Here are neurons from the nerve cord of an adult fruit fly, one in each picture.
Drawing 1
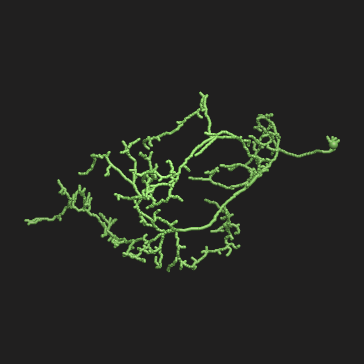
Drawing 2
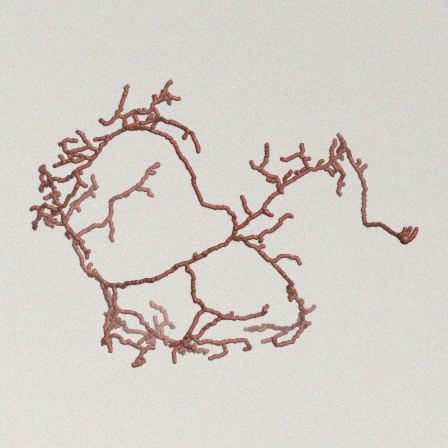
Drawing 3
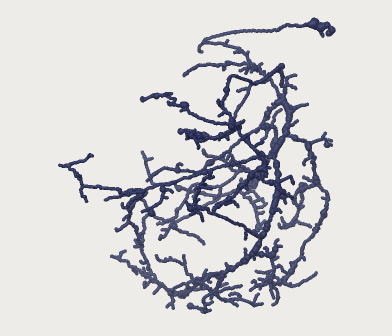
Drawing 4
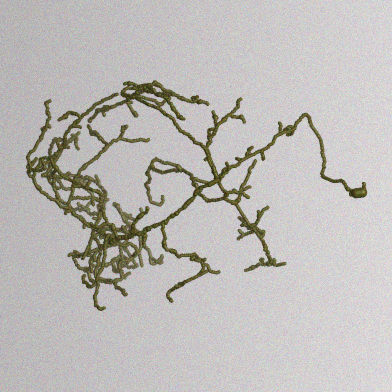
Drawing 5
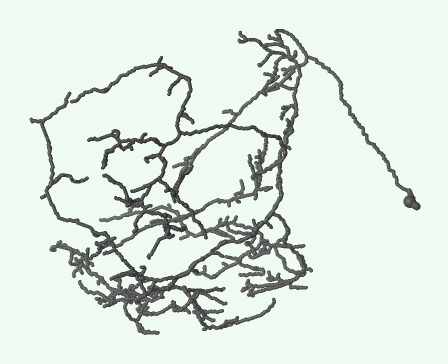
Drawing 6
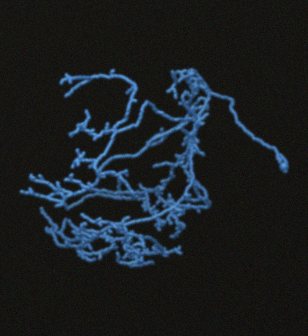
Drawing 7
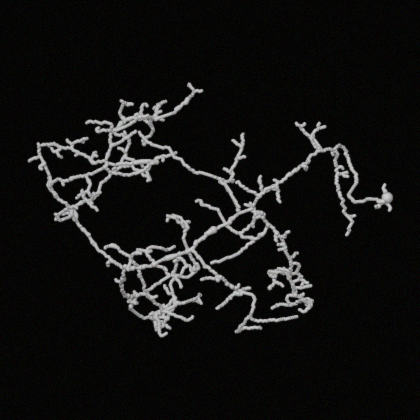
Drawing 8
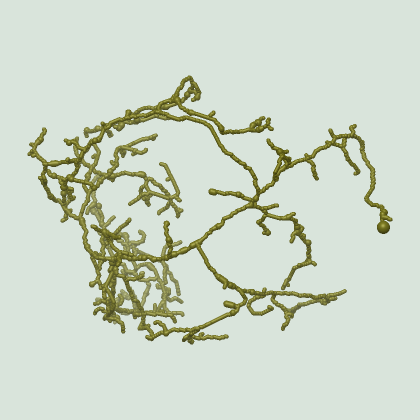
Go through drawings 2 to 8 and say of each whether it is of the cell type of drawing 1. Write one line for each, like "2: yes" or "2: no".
2: no
3: no
4: yes
5: no
6: no
7: no
8: yes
